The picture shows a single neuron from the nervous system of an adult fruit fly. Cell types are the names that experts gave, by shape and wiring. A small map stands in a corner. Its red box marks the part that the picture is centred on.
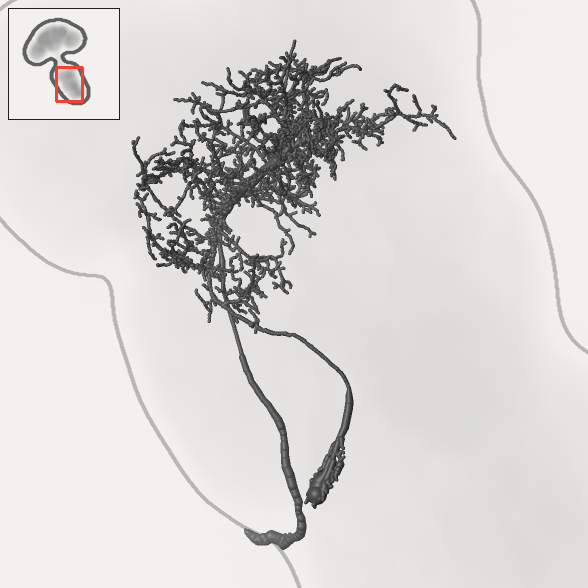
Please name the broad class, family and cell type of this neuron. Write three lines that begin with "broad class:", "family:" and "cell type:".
broad class: motor neuron of the nerve cord
family: hemilineage 06A
cell type: ps1 MN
